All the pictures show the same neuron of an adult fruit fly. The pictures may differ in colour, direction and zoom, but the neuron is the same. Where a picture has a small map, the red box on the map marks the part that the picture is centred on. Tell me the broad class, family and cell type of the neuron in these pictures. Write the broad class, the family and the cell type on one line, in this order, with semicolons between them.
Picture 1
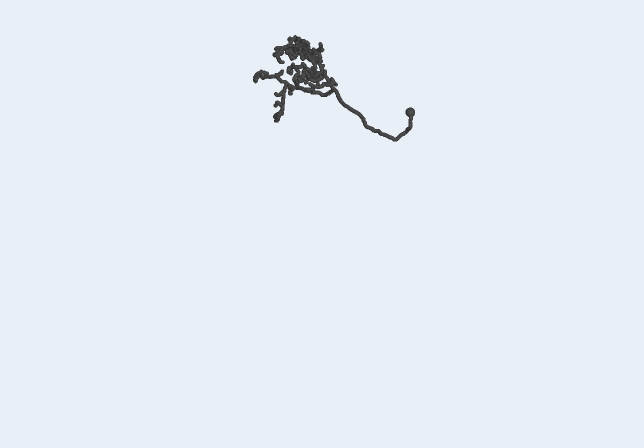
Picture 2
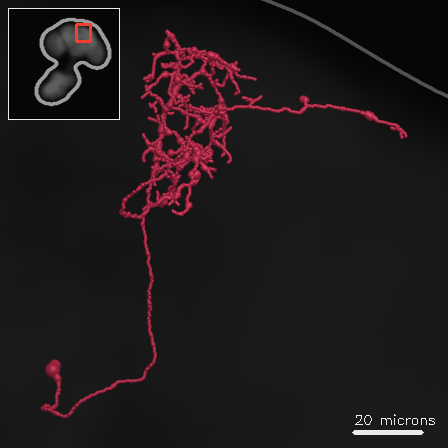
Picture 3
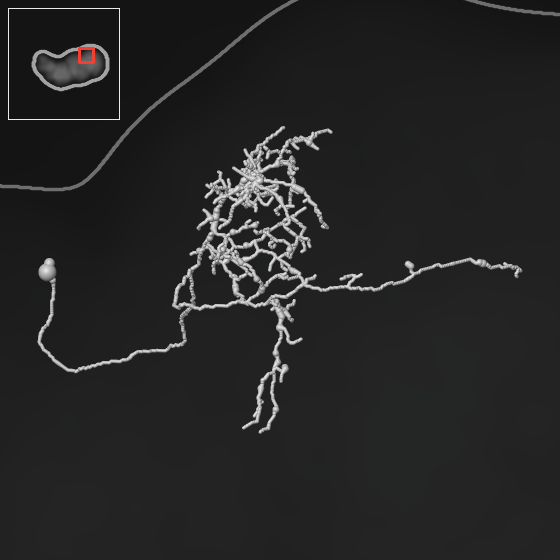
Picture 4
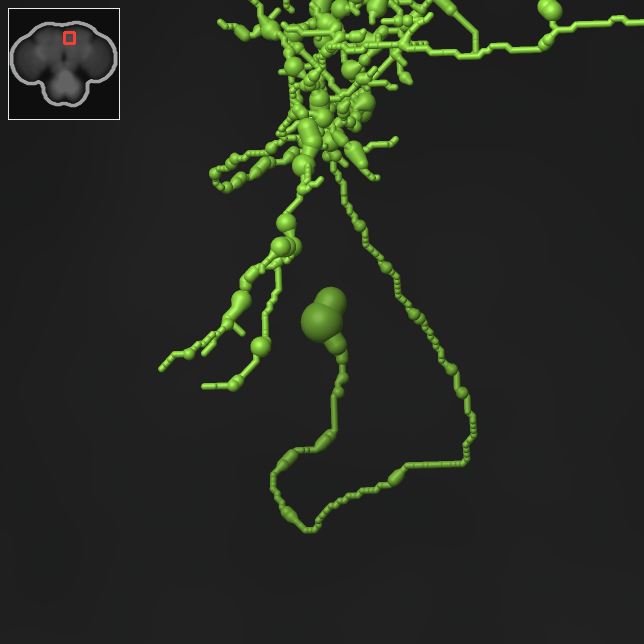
central-brain intrinsic neuron; hemilineage DM4_dorsal; SMP408_d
